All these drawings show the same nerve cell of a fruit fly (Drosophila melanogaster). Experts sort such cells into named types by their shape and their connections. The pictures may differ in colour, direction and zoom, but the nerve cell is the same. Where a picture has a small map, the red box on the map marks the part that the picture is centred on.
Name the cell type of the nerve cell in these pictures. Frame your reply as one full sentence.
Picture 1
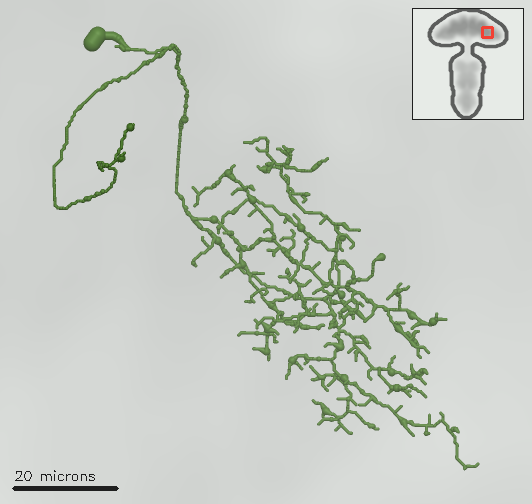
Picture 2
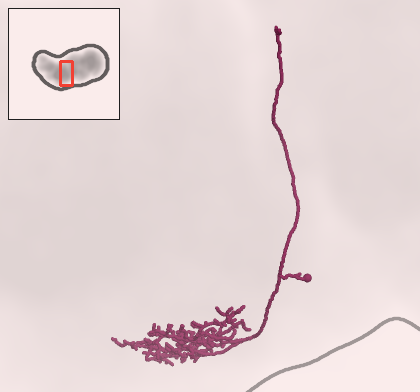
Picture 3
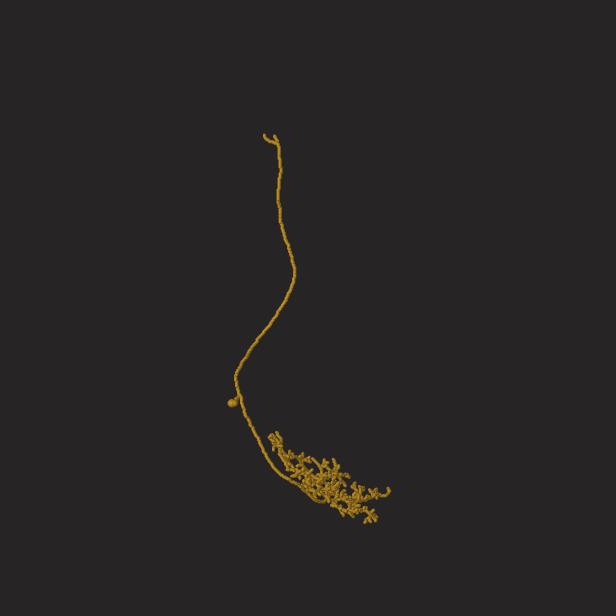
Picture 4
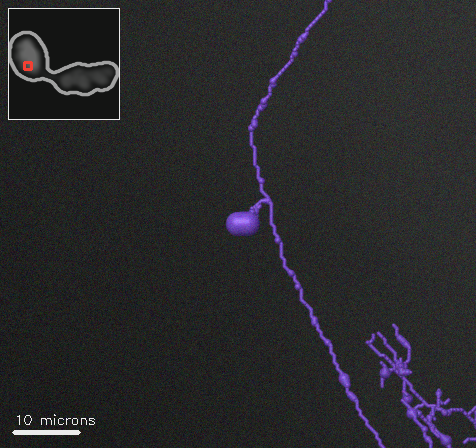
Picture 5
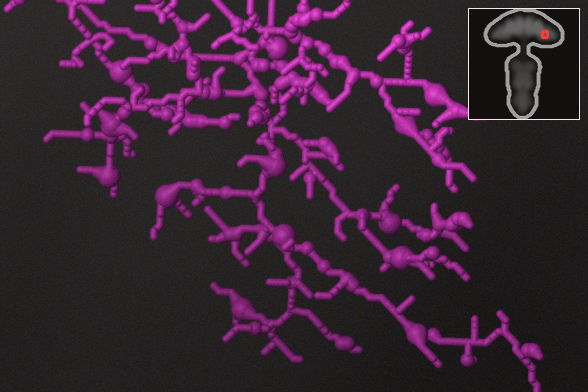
The type assigned to this nerve cell is MeVP3.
